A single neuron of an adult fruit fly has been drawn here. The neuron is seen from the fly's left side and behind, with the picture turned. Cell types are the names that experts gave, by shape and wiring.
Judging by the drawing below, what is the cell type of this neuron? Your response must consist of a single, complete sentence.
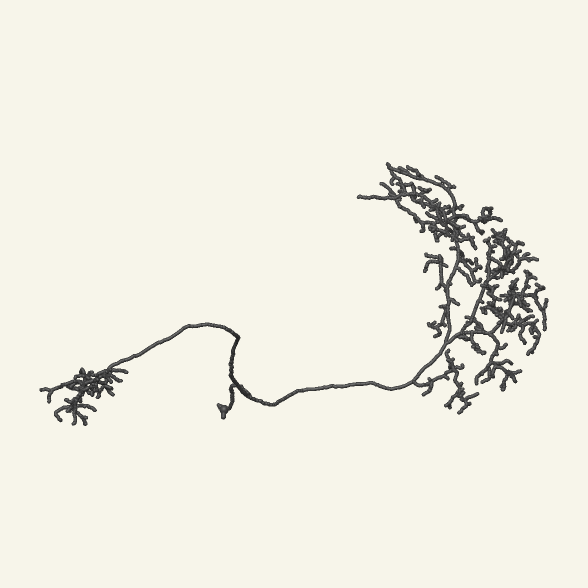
This neuron is included in the cell type MeVP48.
